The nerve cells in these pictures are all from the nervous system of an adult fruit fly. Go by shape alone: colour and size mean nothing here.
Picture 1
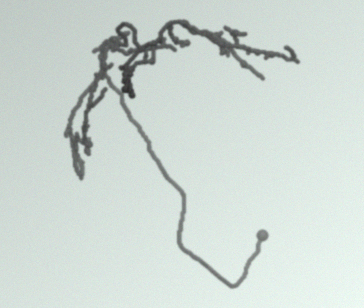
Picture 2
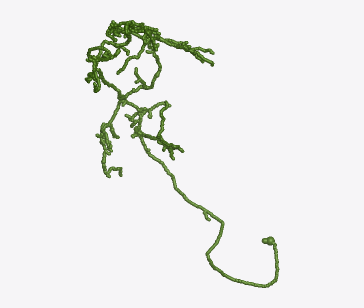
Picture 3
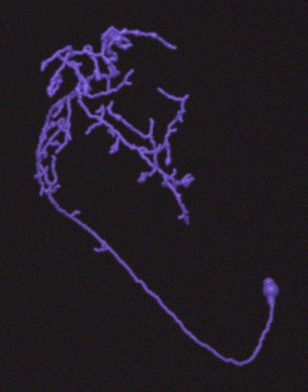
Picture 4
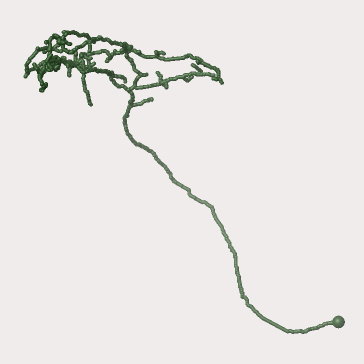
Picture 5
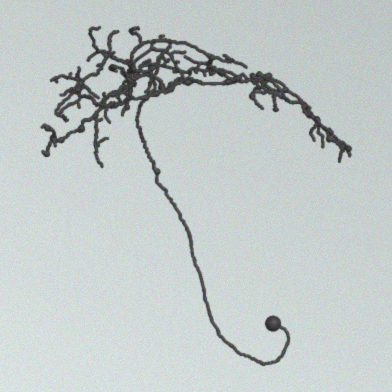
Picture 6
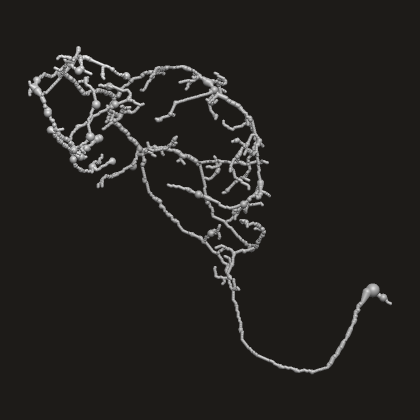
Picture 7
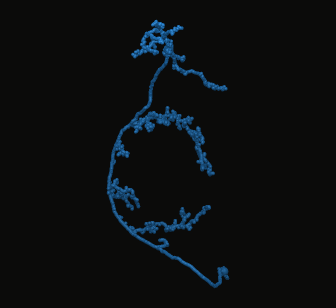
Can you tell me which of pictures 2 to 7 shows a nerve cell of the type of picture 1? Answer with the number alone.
5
